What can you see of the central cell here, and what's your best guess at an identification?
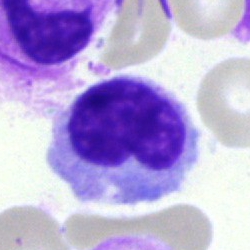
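Kidney-shaped, the nucleus has a notch in its lower edge. Its chromatin is dark purple and clumped, with small paler patches lying between the clumps, and no distinct nucleoli are visible. The cell outline is roughly round, its edge soft and slightly irregular. This cell is a monocyte.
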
